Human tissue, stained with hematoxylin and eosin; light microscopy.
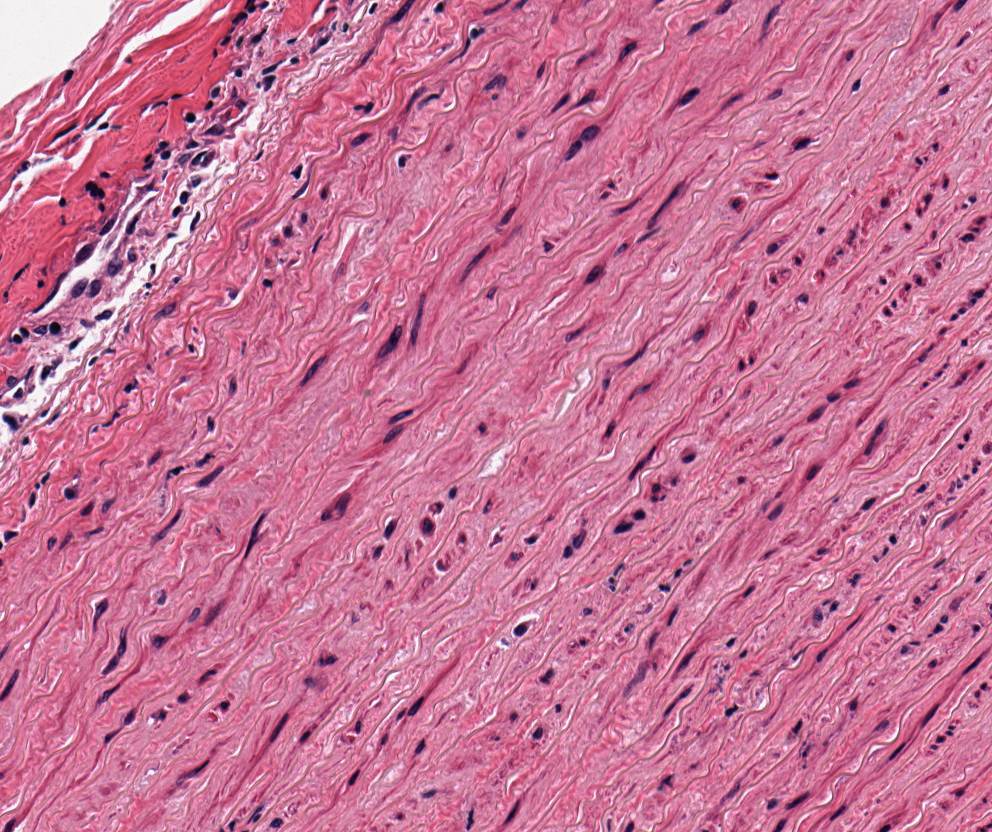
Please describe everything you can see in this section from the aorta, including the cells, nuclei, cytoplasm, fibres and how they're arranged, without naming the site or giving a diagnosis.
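Most of the field has its fibres running in parallel, diagonally from lower left to upper right. They're eosinophilic, and their course is wavy and crimped rather than straight. Most of the nuclei are elongated and spindle-shaped, lying along the fibres, and they stain dark purple against the pink fibres.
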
